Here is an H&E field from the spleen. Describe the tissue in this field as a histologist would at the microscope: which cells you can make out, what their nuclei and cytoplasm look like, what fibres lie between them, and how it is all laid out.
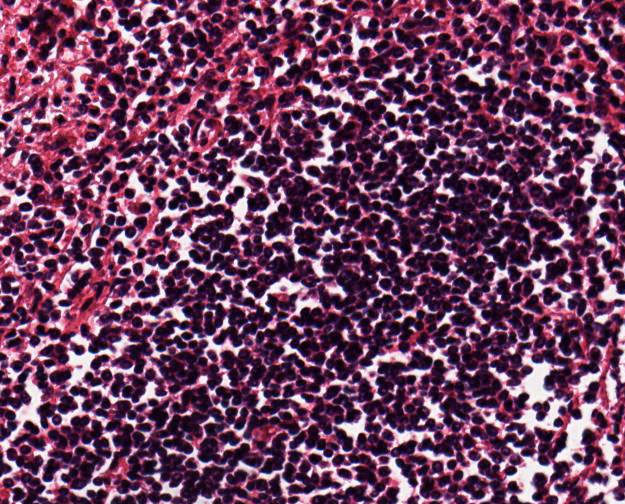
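Nuclei round, dark purple. Cytoplasm scant; nuclei nearly fill each cell. Cells closely similar in size across the field. Thin pink fibrous strands, most prominent upper left.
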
